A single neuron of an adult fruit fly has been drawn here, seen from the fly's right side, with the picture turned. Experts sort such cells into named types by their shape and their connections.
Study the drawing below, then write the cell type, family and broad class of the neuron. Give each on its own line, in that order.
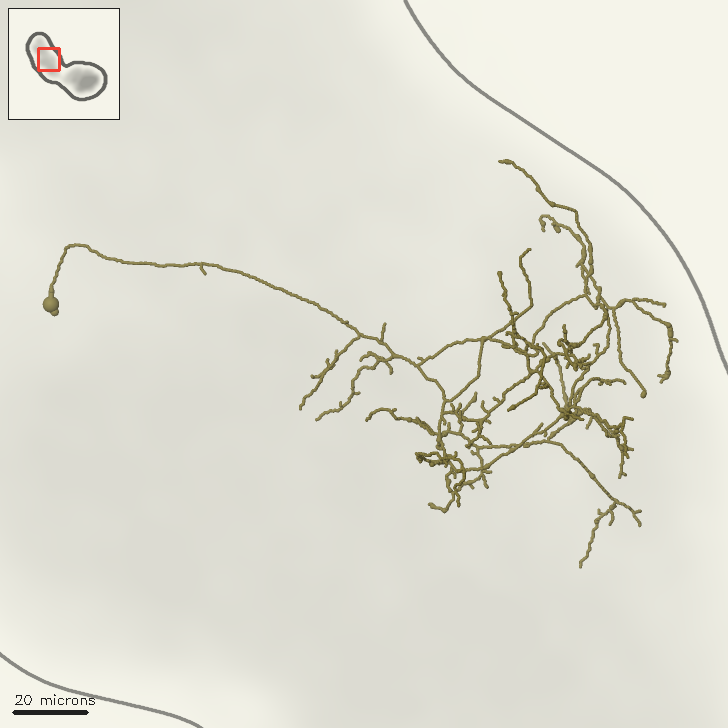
IN12A059_a
hemilineage 12A
nerve-cord intrinsic neuron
